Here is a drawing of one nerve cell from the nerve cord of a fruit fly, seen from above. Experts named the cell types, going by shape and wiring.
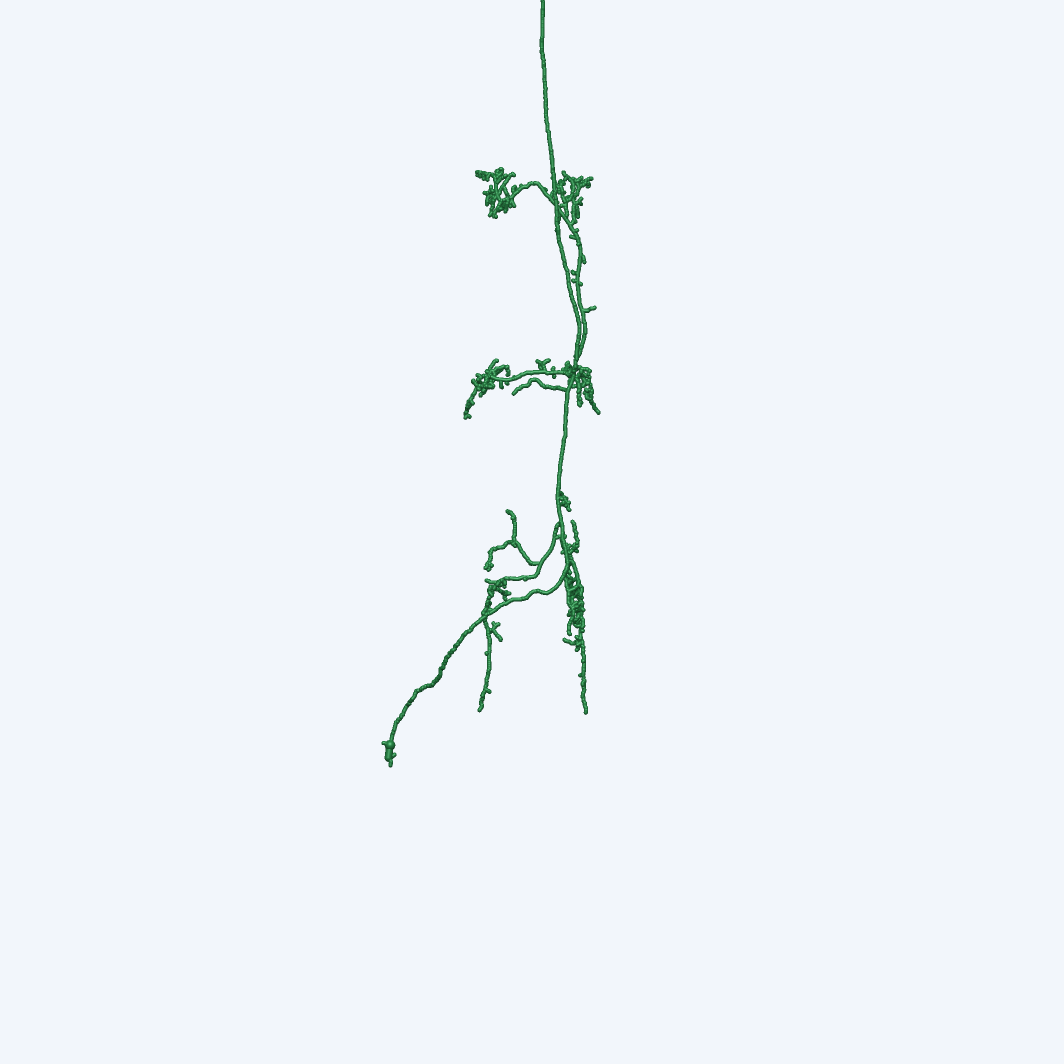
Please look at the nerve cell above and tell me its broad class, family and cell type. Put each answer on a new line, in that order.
ascending neuron
hemilineage 08B
AN08B018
